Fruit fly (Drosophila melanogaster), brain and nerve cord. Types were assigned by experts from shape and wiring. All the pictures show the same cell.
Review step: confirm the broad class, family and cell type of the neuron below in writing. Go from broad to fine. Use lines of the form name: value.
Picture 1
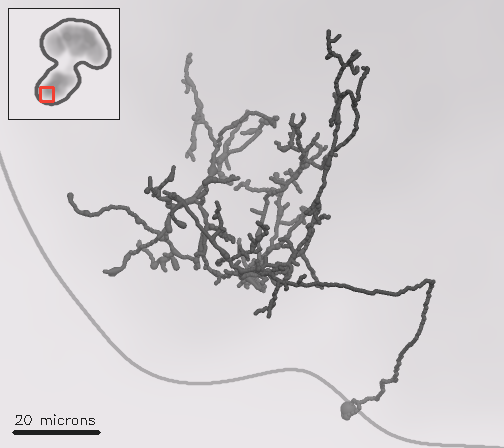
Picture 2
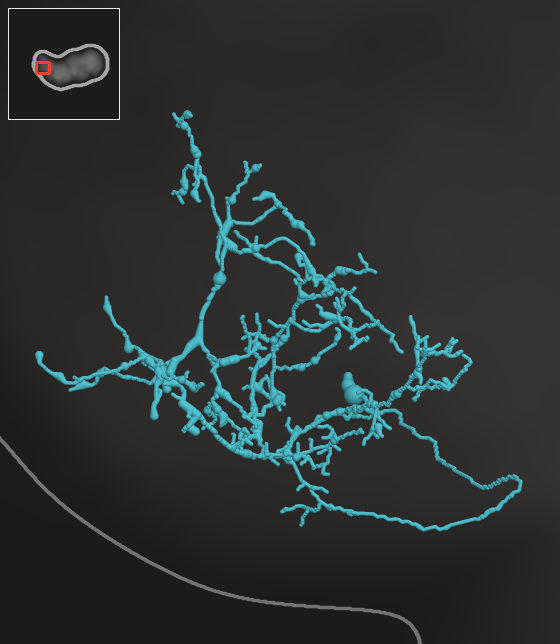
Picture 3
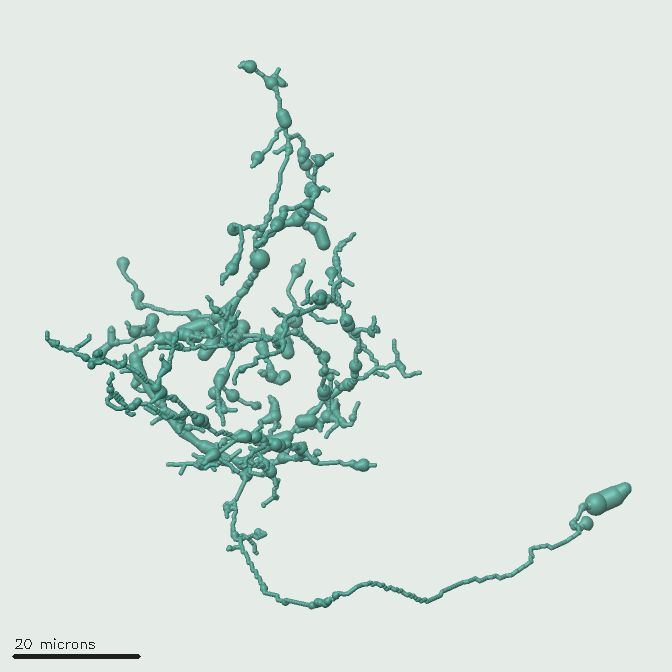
broad class: nerve-cord intrinsic neuron
family: hemilineage 13B
cell type: IN13B043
